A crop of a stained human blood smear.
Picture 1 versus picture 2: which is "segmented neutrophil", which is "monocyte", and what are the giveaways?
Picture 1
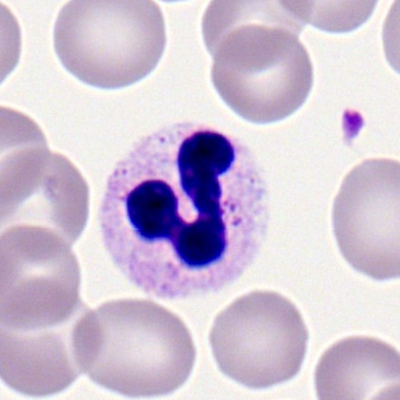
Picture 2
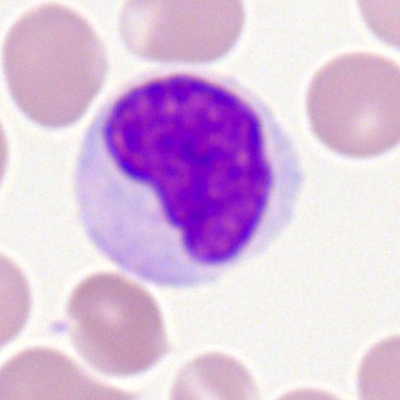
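Let's start with names: the segmented neutrophil is in picture 1, and the monocyte is in picture 2. Both have a round, smooth outline, and neither shows vacuoles in its cytoplasm, so look past those. Now compare the nuclei: in picture 1 the nucleus is divided into three lobes with dense, dark purple chromatin, while in picture 2 it is indented on its left side into a kidney shape, its chromatin clumped into darker patches with paler gaps between.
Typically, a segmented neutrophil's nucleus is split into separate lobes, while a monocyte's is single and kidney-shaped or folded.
Next, the cytoplasm: in picture 1 it is abundant and pale pink, with fine lilac granules scattered through it, and in picture 2 it is pale grey-blue, with no distinct granules.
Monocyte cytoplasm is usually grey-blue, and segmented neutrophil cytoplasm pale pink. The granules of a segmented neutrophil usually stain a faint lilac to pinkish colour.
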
